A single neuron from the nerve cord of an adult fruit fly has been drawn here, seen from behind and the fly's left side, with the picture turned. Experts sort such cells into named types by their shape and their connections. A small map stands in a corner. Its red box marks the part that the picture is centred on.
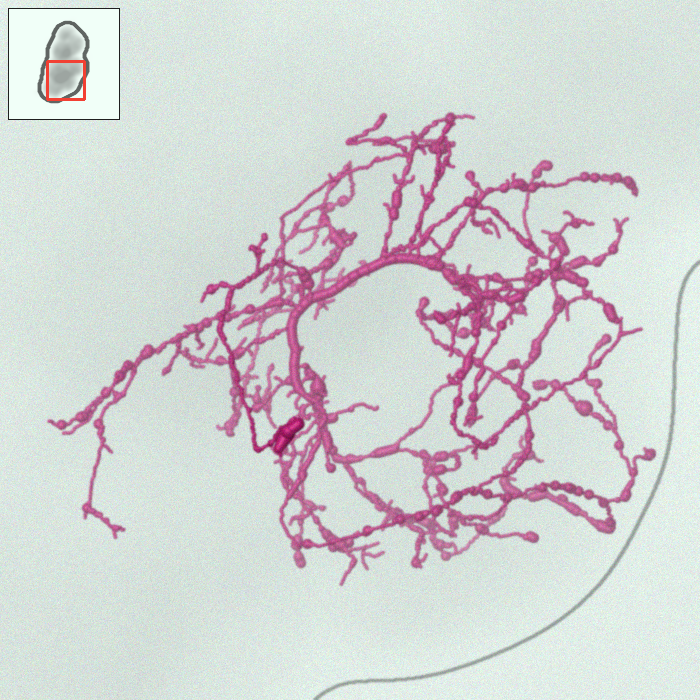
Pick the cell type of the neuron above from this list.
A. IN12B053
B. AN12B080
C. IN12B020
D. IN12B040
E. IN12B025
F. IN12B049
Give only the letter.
C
